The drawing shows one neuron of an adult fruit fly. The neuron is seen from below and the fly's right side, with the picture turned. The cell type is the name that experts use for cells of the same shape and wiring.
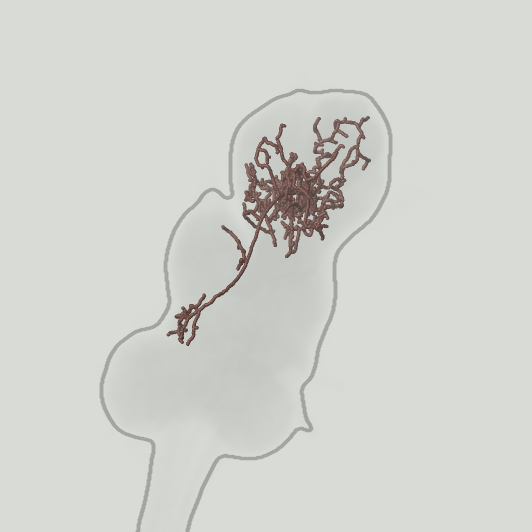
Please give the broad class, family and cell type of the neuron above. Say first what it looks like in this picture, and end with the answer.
It is in the nerve cord and does not reach the brain. As drawn here it is about as wide as it is tall. This is a nerve-cord intrinsic neuron. Its family is hemilineage 09A. Its cell type is IN09A007.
